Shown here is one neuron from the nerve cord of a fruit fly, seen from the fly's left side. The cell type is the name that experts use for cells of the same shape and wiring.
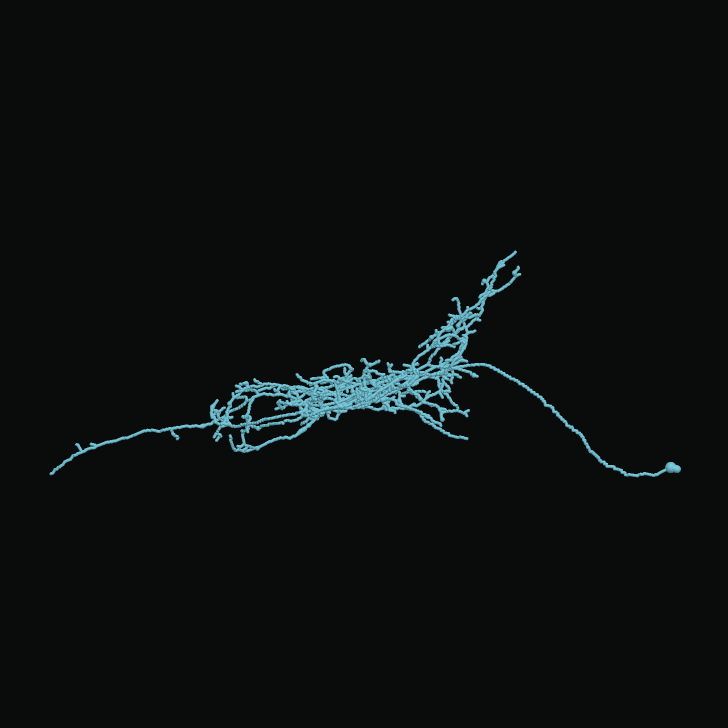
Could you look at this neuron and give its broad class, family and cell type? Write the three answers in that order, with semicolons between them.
nerve-cord intrinsic neuron; hemilineage 00A; IN00A045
